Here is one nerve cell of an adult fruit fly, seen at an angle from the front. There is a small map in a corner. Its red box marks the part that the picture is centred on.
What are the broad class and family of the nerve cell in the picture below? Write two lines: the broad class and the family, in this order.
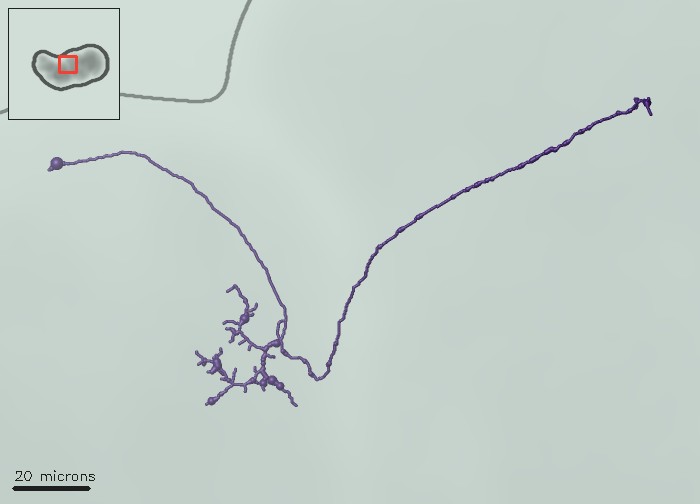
visual projection neuron
LC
